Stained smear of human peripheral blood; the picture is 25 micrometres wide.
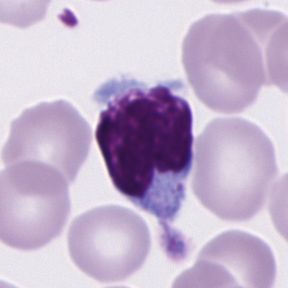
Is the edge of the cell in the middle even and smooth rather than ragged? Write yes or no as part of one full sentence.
No, by its outline the cell is rough, not smooth and even.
